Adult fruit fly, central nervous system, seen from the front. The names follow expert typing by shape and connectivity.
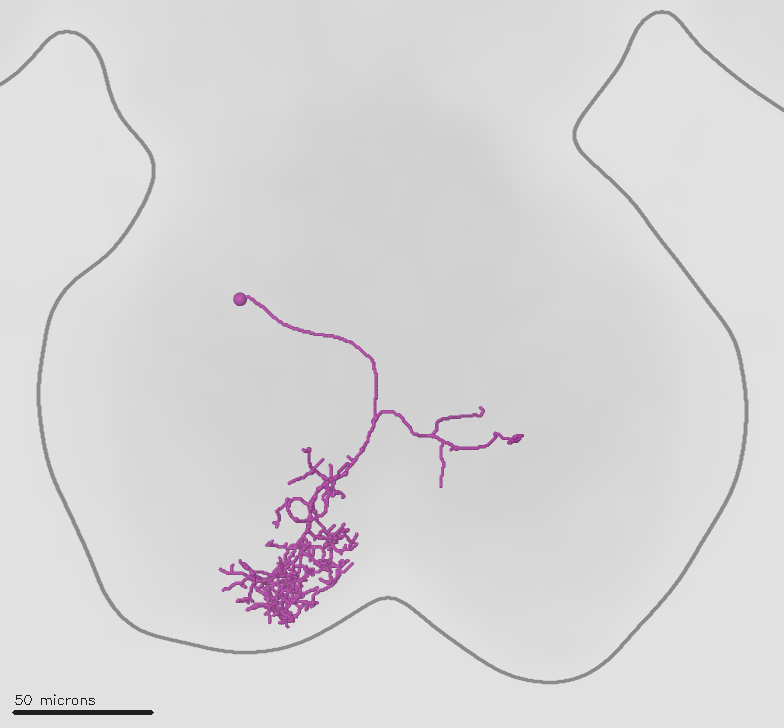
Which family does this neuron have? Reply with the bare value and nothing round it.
hemilineage 23B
